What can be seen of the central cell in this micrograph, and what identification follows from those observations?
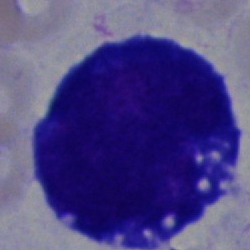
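This round cell has a slightly bumpy edge. Dense staining hides any boundary between nucleus and cytoplasm. Vacuoles sit near the cell edge rather than in its centre. A faint reddish-purple tinge shows in the middle of the cell. It is a blast.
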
